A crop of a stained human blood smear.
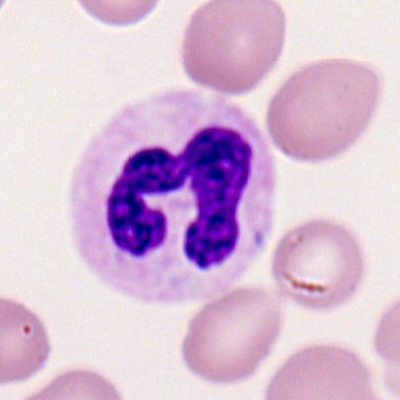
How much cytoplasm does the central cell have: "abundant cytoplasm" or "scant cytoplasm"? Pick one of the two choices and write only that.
Abundant cytoplasm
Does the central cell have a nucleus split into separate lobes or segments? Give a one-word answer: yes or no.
Yes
